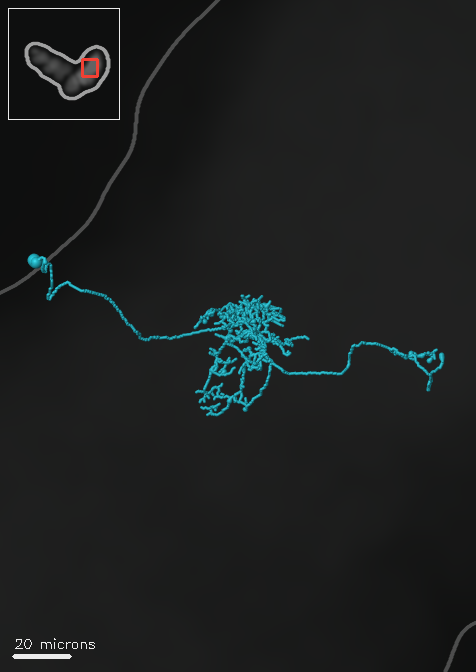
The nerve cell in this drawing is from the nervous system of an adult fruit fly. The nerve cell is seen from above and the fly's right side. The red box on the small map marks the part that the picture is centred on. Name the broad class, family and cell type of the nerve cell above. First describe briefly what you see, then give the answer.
Its cell body lies on the left of the picture. From left to right in the picture it spans about 150 microns. Dozens of branch ends can be seen. Its broad class is central-brain intrinsic neuron. The name of its family is class CX. The cell type is FC2B.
